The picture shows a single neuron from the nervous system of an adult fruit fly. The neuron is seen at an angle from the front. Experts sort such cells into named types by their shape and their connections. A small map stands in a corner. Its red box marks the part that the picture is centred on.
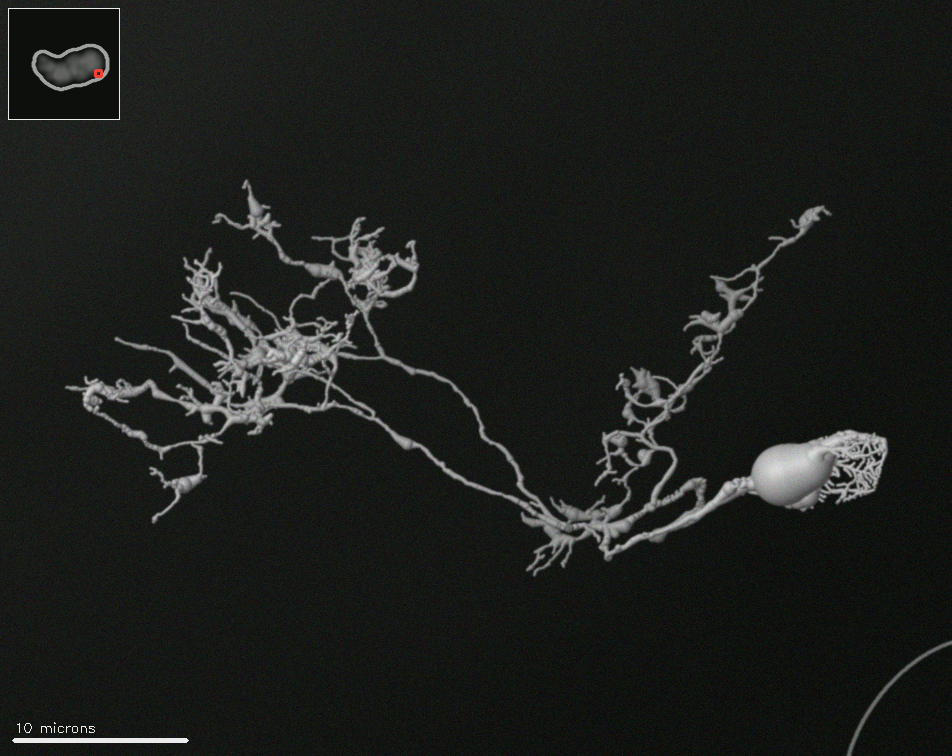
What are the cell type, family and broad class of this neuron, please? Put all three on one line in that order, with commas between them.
Dm10, Dm, optic-lobe intrinsic neuron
